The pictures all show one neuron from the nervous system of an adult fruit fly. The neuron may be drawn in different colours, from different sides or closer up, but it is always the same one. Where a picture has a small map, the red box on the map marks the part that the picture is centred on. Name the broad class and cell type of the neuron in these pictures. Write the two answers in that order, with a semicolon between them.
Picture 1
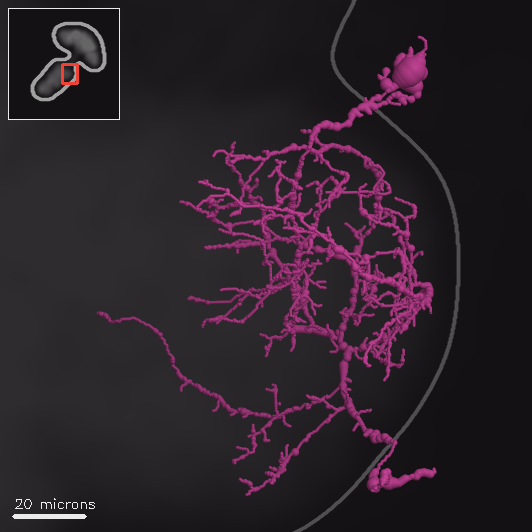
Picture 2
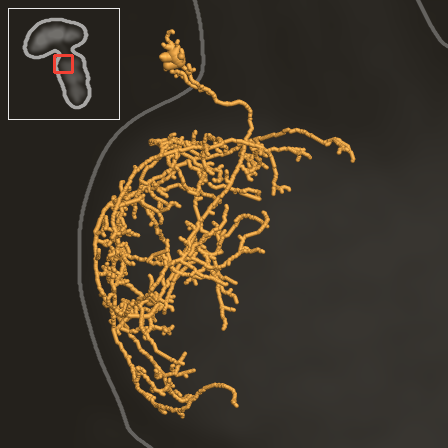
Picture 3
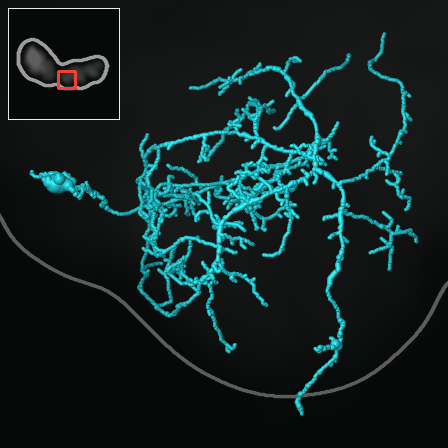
motor neuron of the nerve cord; Sternal adductor MN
